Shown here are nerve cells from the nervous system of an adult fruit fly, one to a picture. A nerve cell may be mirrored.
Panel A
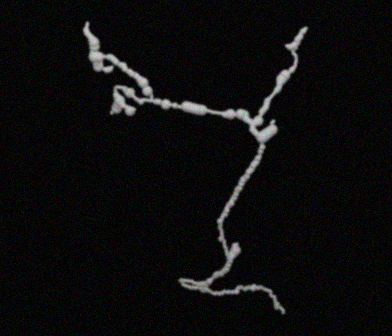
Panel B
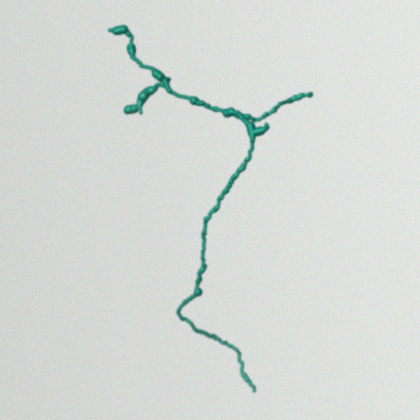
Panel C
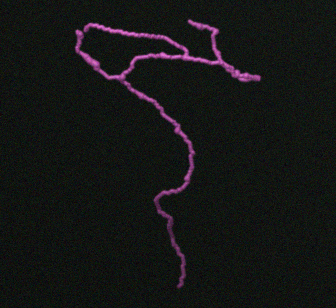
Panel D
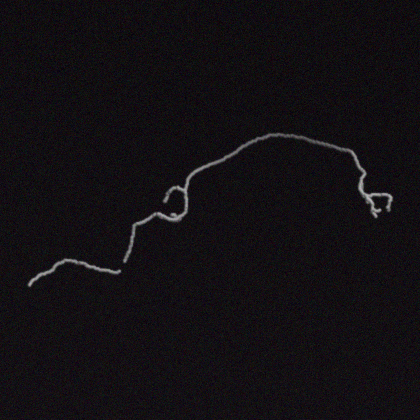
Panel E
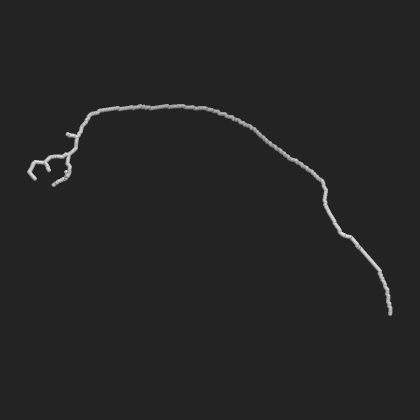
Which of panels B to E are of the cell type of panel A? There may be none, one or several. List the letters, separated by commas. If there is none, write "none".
B, C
